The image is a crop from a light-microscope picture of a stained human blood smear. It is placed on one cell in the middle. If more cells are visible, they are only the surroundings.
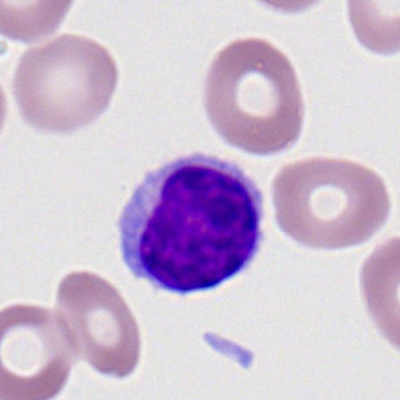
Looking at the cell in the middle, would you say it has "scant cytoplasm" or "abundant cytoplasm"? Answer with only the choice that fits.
Scant cytoplasm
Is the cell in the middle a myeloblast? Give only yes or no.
no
